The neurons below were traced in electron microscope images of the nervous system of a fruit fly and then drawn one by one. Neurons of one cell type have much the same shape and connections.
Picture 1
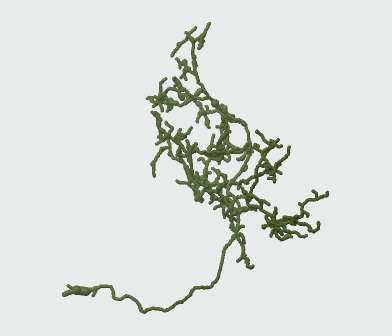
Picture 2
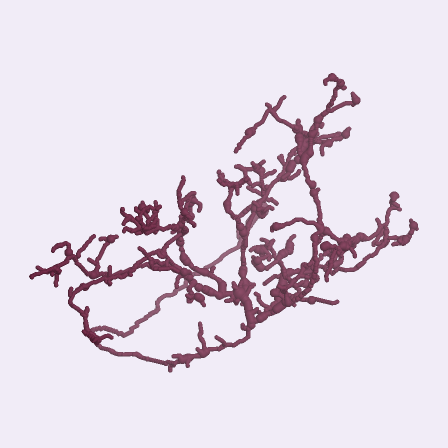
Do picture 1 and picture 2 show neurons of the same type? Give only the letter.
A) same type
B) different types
A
